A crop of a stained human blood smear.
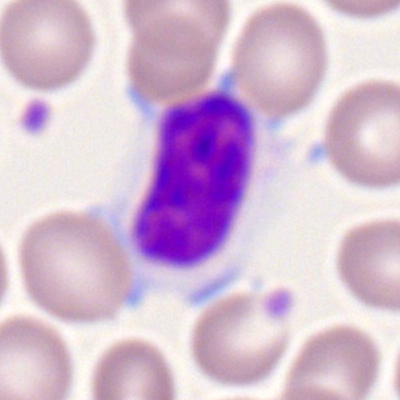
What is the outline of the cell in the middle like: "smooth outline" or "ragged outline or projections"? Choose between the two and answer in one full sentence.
What bounds the cell is a rough outline.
